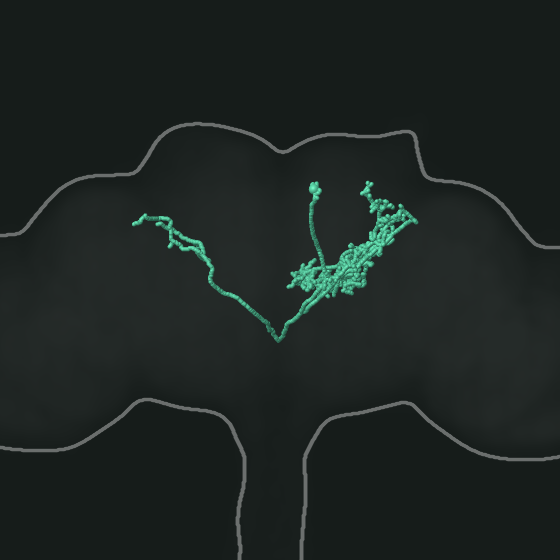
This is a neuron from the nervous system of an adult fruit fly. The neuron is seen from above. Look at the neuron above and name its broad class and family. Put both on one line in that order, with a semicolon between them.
central-brain intrinsic neuron; hemilineage SMPad2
